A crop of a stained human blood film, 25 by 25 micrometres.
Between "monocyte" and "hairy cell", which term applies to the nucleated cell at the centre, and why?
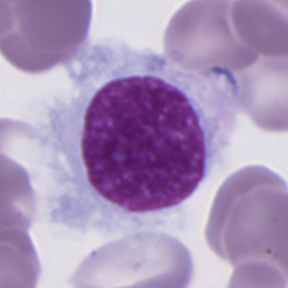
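Hairy cell. Nucleus near the centre of the cell; chromatin deep purple, finely mottled, spread evenly through it. Cytoplasm pale greyish-blue, faintly streaked, no distinct coloured granules.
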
